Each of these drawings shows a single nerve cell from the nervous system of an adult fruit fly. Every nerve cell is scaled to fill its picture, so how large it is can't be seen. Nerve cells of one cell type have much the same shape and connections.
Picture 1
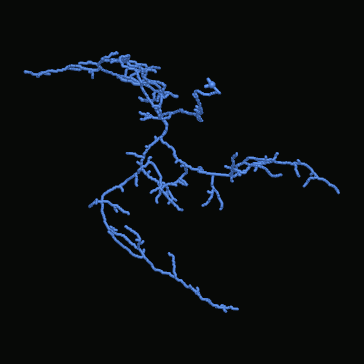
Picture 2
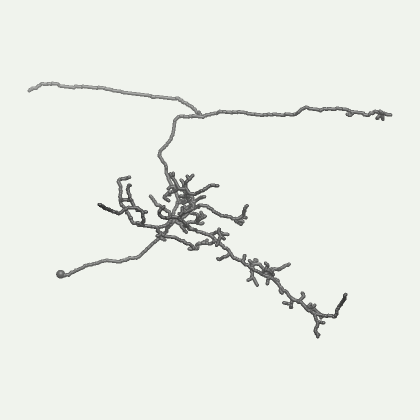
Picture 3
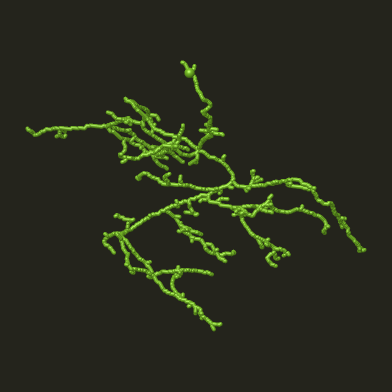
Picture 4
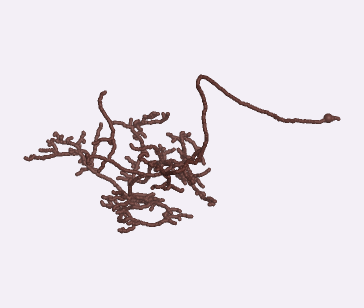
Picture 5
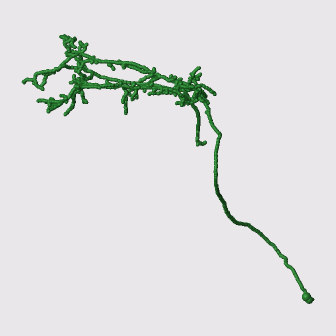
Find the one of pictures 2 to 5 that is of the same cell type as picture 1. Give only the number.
3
